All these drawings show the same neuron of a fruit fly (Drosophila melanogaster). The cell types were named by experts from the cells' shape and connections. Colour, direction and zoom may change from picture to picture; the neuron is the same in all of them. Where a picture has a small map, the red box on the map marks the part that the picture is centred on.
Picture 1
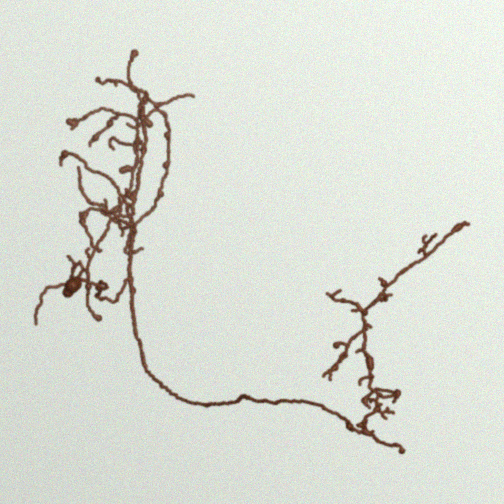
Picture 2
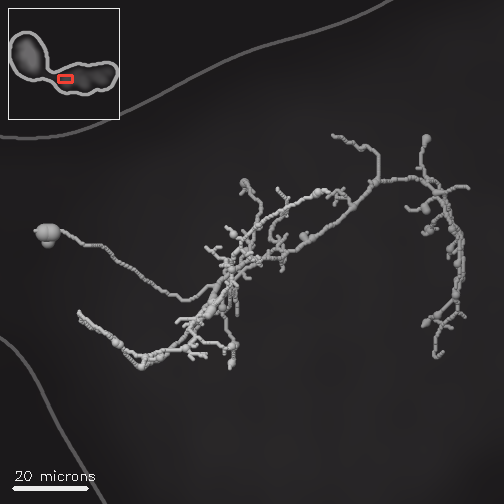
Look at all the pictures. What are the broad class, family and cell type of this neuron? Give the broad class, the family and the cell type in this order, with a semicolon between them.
nerve-cord intrinsic neuron; hemilineage 01A; IN01A083_b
